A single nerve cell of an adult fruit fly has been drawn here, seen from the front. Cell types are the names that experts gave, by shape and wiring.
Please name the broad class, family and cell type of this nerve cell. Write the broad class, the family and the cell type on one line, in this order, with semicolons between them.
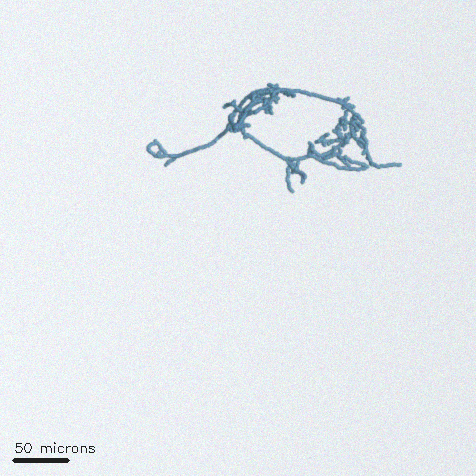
central-brain intrinsic neuron; hemilineage SMPad1; SMP723m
